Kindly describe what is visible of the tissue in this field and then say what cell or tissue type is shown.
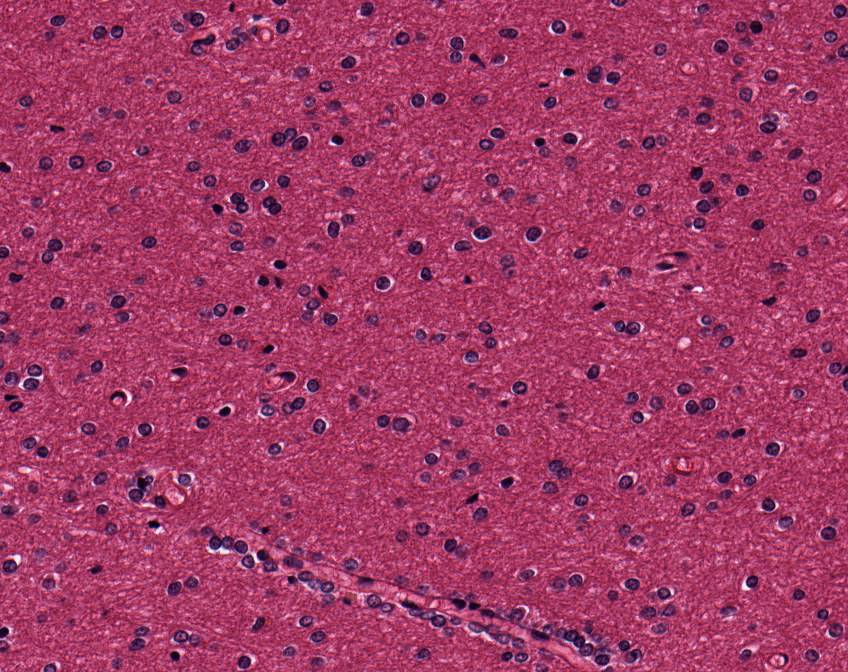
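See how small round nuclei spread fairly evenly, with no glands, layers or clusters. Most are dark purple and of roughly similar size, many inside a narrow clear halo. Along the diagonal vessel, nuclei are elongated and lie in a row. This is cerebral cortex.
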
